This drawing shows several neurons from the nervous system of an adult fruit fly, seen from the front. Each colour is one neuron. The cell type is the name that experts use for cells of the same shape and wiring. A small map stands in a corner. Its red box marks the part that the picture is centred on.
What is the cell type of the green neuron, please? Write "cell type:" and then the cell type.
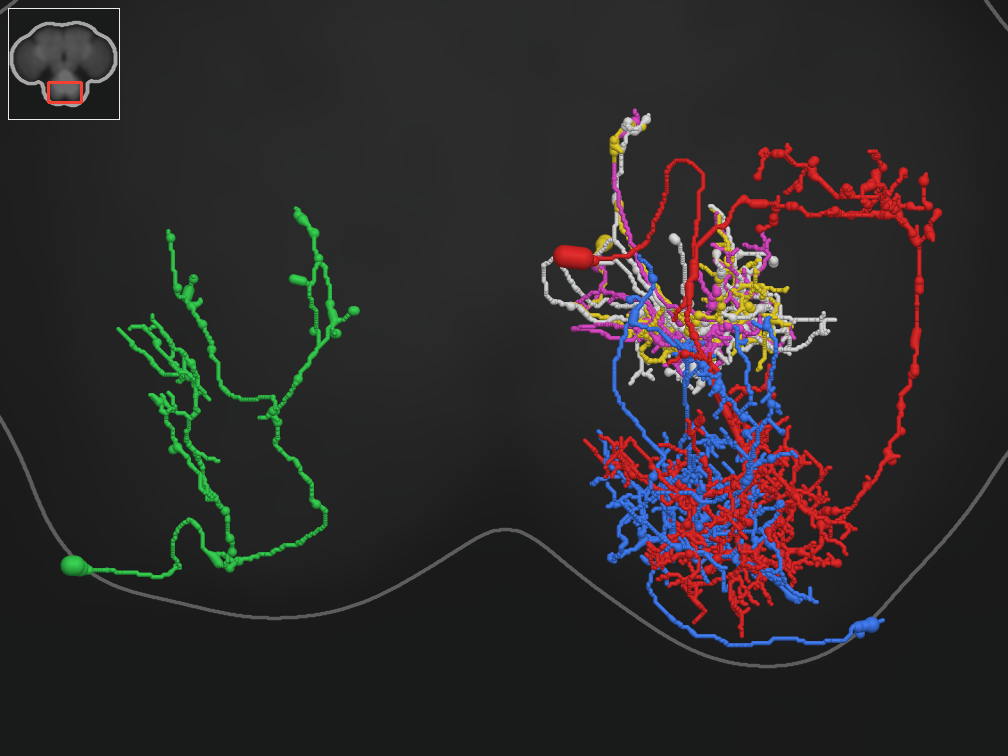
cell type: IN01B052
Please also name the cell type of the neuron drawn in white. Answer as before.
cell type: IN01B042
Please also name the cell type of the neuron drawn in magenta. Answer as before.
cell type: IN01B060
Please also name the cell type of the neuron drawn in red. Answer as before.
cell type: IN03A040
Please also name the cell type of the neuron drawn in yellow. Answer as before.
cell type: IN01B068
